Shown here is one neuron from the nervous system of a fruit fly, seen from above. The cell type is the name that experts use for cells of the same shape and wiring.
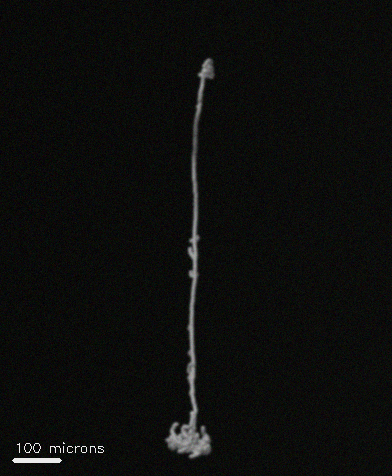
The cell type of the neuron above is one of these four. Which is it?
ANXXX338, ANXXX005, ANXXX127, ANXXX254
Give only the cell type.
ANXXX254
